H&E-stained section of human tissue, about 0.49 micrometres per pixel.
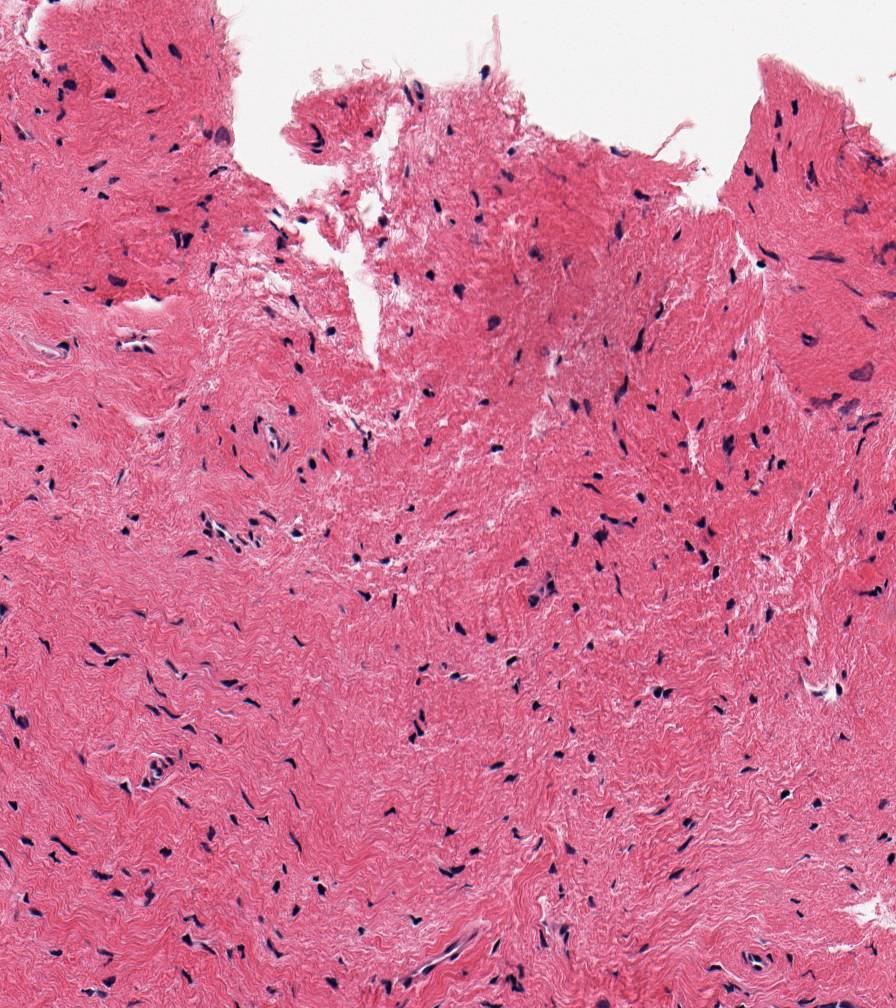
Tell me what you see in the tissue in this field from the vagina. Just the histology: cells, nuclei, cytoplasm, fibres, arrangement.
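Dense pink collagenous fibrous tissue occupies the whole field. Its fibres are finely wavy and run in varied directions, not in one aligned bundle. Small dark spindle-shaped nuclei are distributed sparsely and fairly evenly. The spindle cells have no distinct cytoplasm apart from the surrounding collagen.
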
